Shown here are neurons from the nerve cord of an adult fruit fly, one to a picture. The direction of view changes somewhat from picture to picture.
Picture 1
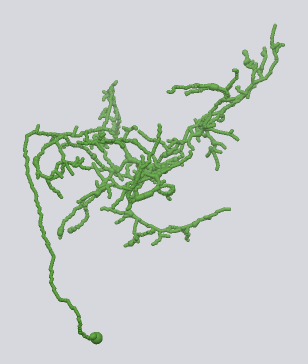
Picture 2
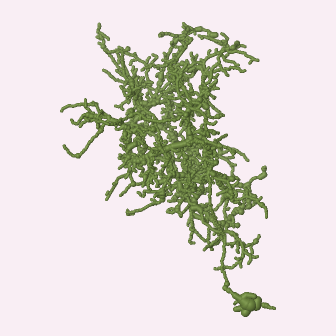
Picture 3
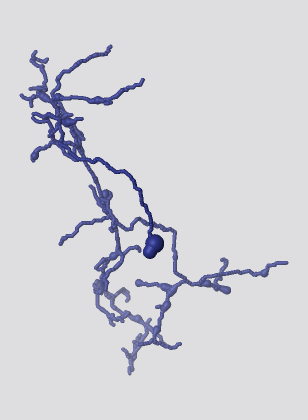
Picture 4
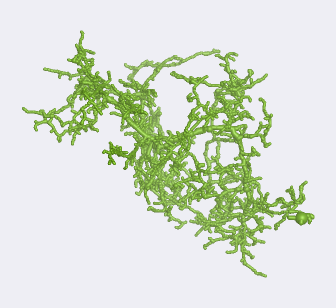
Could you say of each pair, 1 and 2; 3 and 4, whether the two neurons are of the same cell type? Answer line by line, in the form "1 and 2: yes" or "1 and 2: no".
1 and 2: no
3 and 4: no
